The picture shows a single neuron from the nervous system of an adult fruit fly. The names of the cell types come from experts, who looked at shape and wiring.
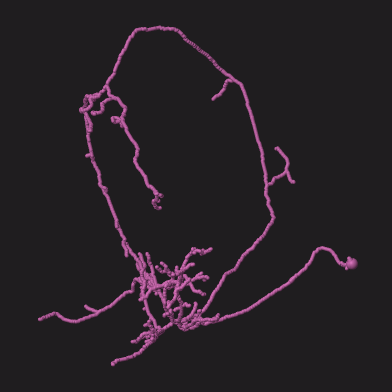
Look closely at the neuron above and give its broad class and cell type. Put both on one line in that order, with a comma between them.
central-brain intrinsic neuron, GNG268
